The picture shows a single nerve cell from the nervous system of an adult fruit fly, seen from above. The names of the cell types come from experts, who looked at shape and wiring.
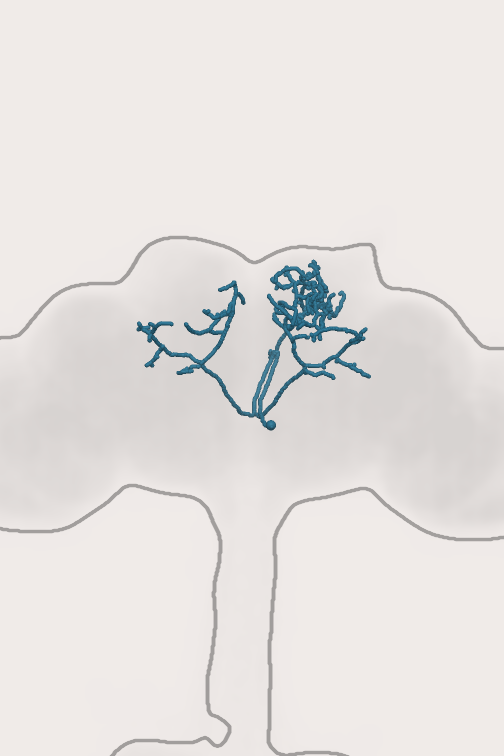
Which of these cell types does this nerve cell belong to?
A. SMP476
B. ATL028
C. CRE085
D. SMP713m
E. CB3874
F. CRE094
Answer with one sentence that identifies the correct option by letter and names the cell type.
What option A names, SMP476, is the cell type of the nerve cell.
